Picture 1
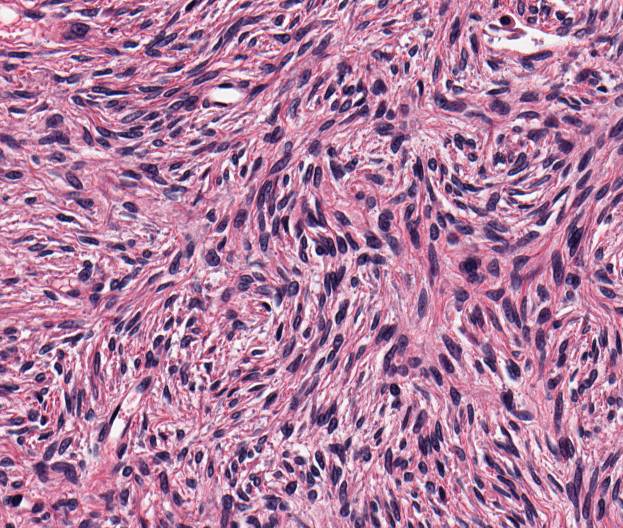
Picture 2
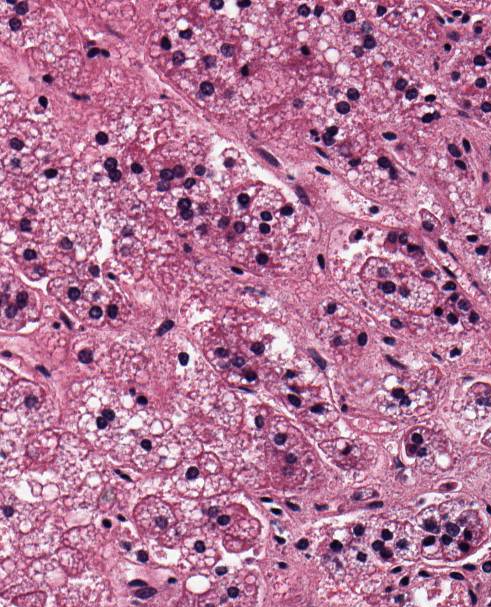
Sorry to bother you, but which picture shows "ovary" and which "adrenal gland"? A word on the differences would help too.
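Ovary in picture 1, adrenal gland in picture 2. Picture 1 is spindle cells throughout, in short fascicles running many ways and swirling in places. Nuclei mostly elongated with tapered ends, many slightly wavy or curved, dark blue-purple; cytoplasm scant and pale pink, borders ill-defined.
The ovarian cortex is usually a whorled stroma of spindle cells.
Picture 2 has large polygonal cells in rounded nests and short cords, divided by thin pink partitions carrying scattered elongated spindle-shaped nuclei. Main cells: pale pink, foamy cytoplasm full of small clear vacuoles; nuclei small, round, darkly stained.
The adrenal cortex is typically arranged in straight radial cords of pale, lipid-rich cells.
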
